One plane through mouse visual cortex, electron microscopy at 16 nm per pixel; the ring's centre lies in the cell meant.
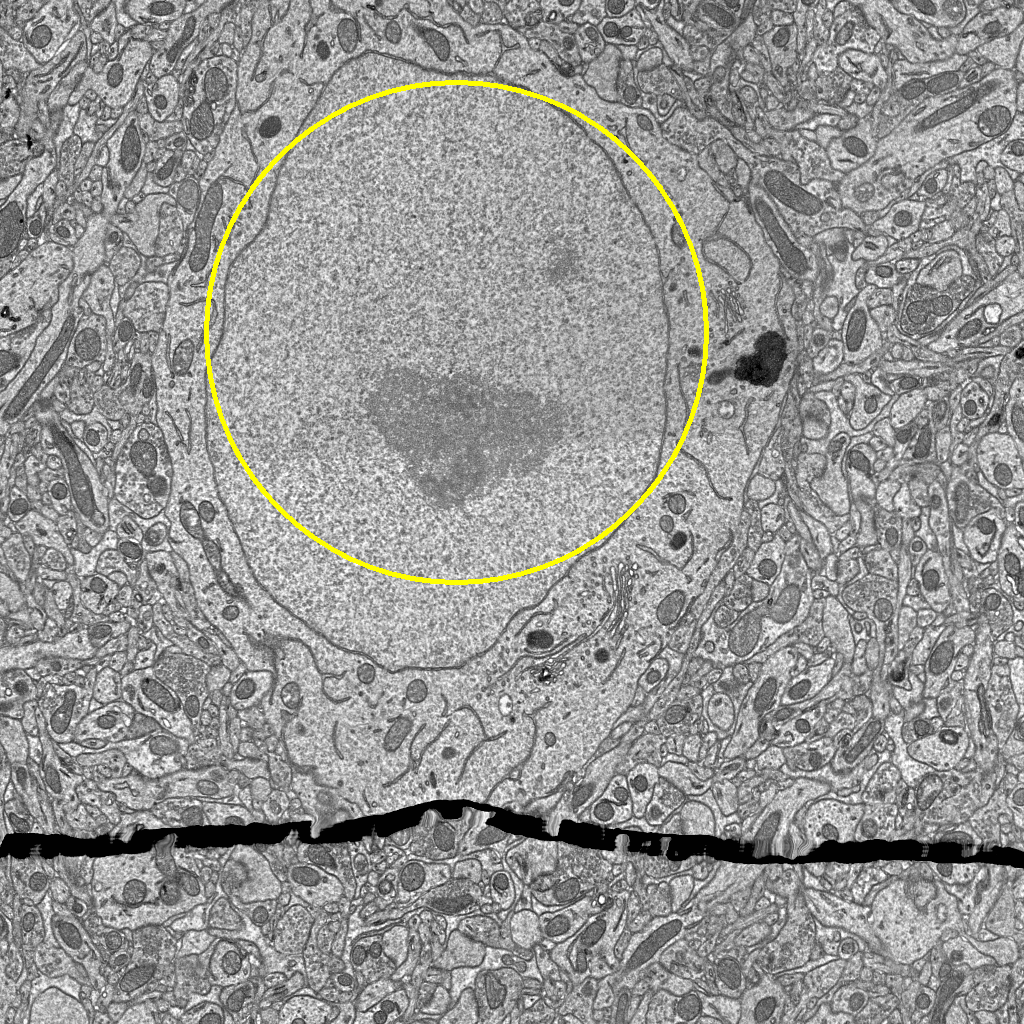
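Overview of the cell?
Large, smooth, slightly tall oval nucleus, shown whole; envelope without deep infoldings.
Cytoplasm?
Stacked Golgi membranes below and right of the nucleus; a very dark, irregular dense body just beside it on the right.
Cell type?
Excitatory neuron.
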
